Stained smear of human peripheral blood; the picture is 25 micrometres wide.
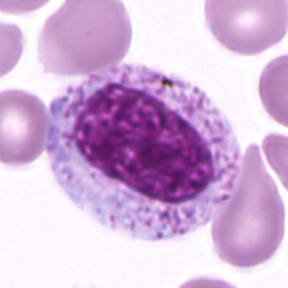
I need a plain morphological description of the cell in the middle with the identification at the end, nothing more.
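Size first: the cell is about 17 by 14 micrometres, and its nucleus, about 14 by 8 micrometres, fills about 50% of the cell's area. The nucleus lies on a slant, its long axis running from upper left to lower right. Its chromatin sits in coarse dark clumps with paler gaps between them. Around it the cytoplasm is a pale lilac-blue, with small purple granules scattered all through it. It's a myelocyte.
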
